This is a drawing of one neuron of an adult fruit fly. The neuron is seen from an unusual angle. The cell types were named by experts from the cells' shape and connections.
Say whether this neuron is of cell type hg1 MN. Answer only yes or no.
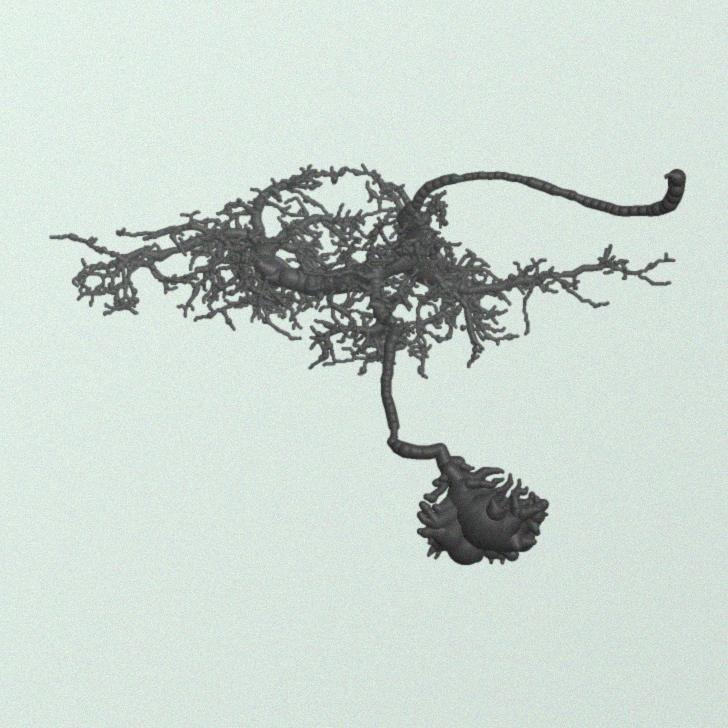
yes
